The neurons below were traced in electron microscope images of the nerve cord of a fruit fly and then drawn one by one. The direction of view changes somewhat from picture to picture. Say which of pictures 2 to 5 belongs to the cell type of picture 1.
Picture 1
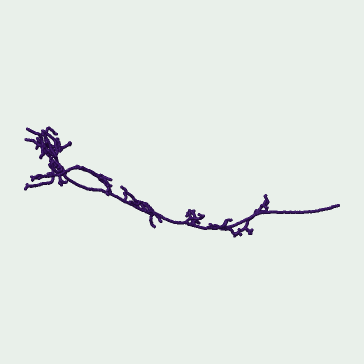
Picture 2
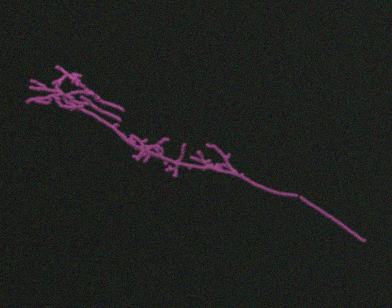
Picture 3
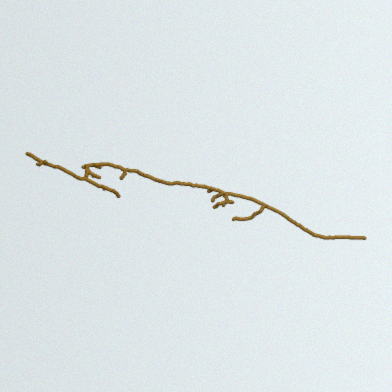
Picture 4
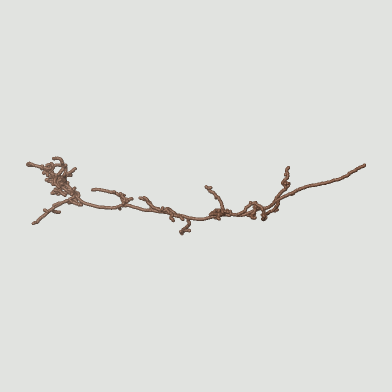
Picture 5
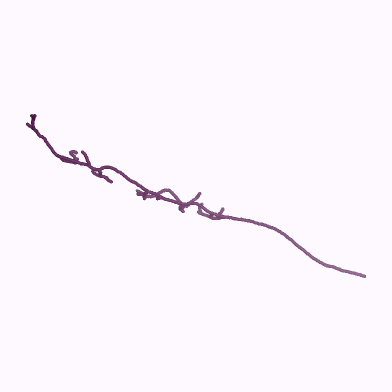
Picture 4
